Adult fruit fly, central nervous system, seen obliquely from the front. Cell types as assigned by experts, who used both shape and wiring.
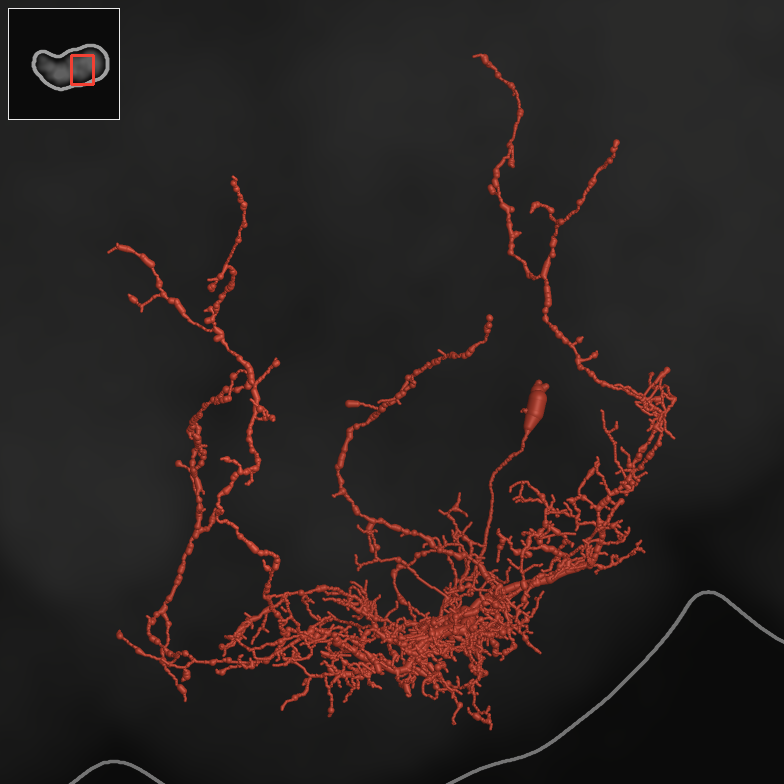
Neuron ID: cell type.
GNG583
